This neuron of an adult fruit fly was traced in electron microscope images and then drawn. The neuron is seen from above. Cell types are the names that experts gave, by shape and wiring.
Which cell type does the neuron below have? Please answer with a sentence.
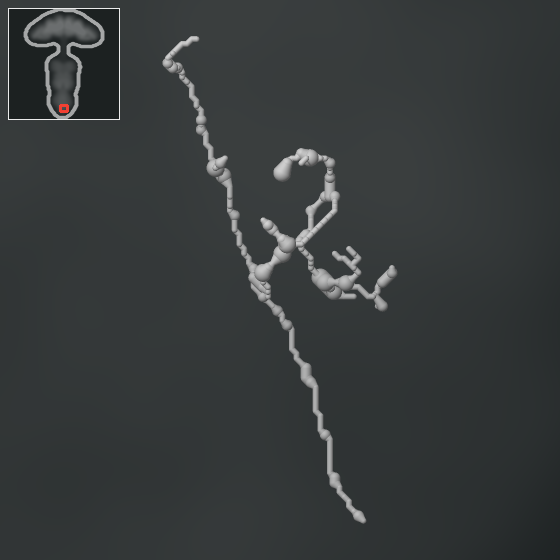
The cell type is SNta25.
